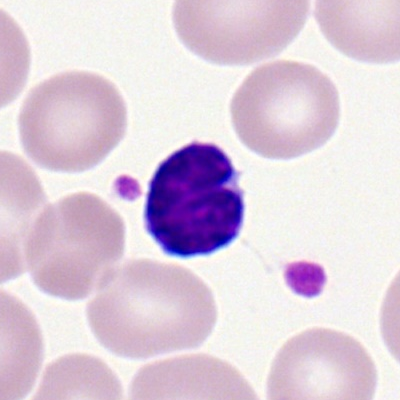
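Lymphocyte in the centre: its nucleus takes up nearly the whole cell, leaving just a very thin rim of cytoplasm. You'll see a small notch on the nucleus's right side. Chromatin is dense, dark purple, coarsely clumped; the cytoplasm showing at the edge is blue.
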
